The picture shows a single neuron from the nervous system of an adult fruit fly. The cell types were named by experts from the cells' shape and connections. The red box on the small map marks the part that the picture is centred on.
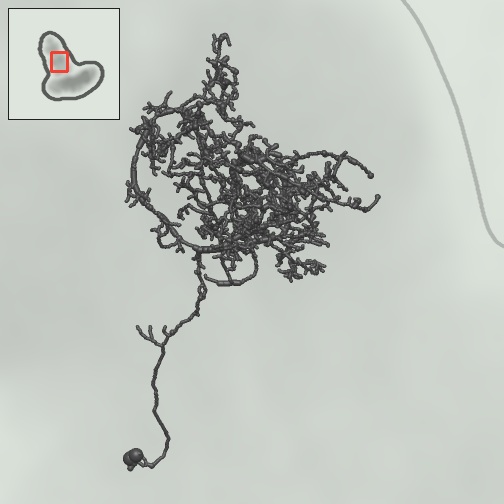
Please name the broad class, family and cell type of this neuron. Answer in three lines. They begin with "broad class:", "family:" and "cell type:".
broad class: nerve-cord intrinsic neuron
family: hemilineage 14A
cell type: IN14A007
